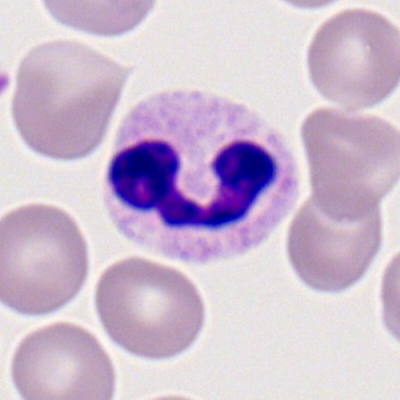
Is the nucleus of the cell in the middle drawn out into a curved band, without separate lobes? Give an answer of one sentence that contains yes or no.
Yes, a curved band without separate lobes is the shape of the nucleus.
